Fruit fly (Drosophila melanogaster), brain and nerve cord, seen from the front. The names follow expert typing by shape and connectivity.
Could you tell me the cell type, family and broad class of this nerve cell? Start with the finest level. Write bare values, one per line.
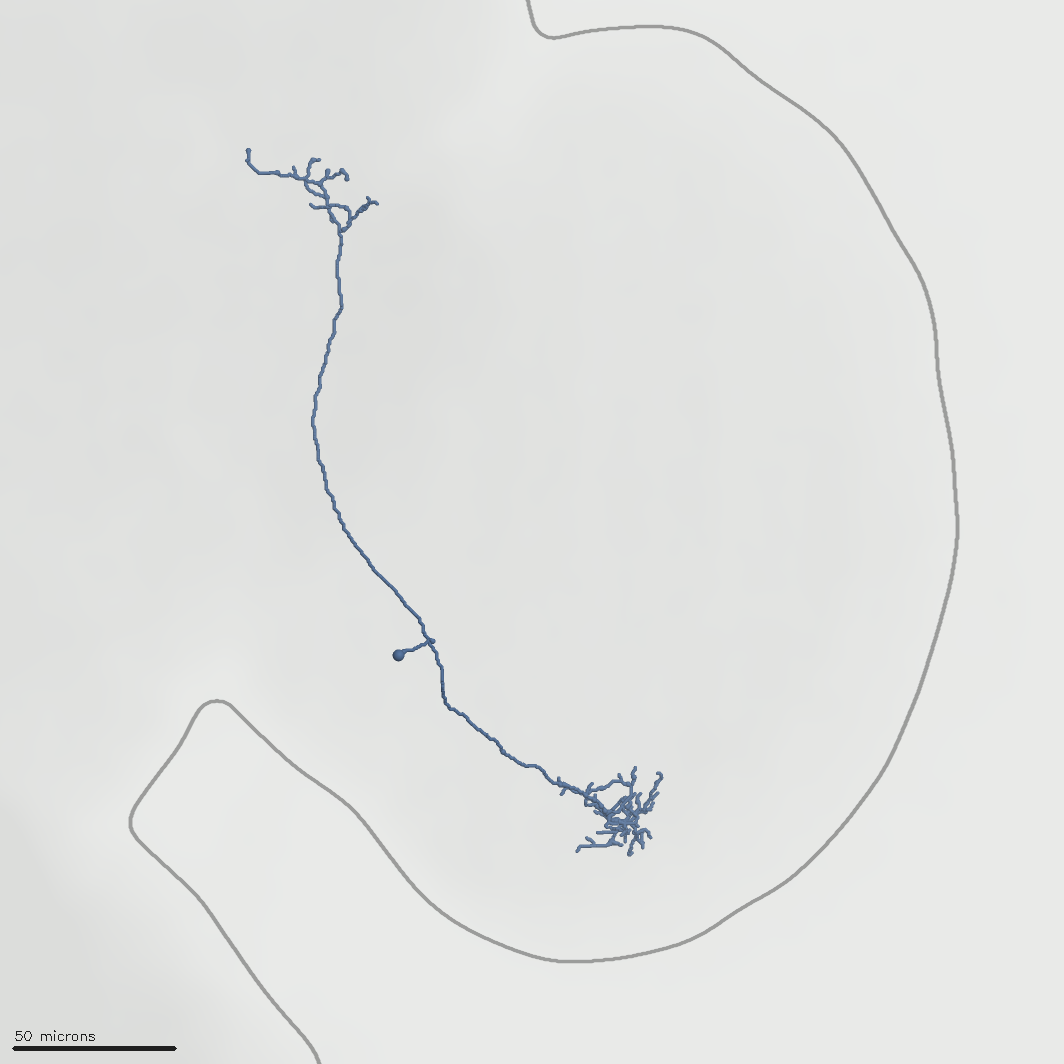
MeVP1
MeVP
visual projection neuron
